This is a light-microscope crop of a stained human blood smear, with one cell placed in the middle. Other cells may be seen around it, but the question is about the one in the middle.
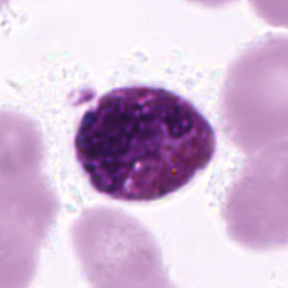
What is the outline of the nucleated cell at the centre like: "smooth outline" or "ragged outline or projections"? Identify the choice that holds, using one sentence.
The cell has an even edge, with no ragged parts or projections.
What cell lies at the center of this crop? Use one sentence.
Seen at the centre of the crop is an eosinophil.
